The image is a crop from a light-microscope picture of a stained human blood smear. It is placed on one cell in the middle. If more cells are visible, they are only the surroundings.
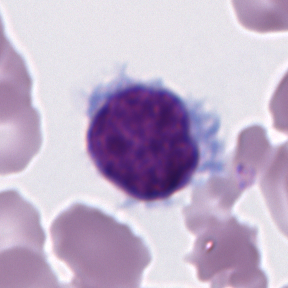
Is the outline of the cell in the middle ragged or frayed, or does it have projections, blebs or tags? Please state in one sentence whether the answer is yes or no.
Yes, the cell's outline is ragged or frayed, or carries projections, blebs or tags.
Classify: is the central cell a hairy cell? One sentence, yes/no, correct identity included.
Yes, a hairy cell is what the central cell is.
